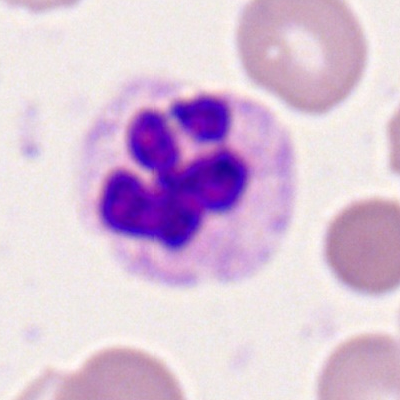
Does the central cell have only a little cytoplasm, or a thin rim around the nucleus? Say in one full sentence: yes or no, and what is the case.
No, its cytoplasm is plentiful, not scant.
